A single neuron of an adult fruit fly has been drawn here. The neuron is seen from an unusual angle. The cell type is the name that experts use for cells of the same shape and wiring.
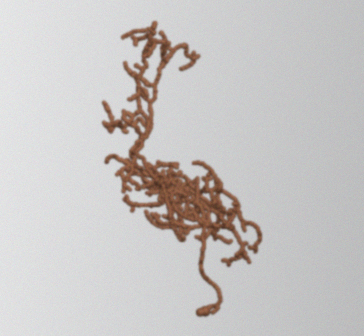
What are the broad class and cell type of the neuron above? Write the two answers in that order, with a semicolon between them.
central-brain intrinsic neuron; AVLP363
